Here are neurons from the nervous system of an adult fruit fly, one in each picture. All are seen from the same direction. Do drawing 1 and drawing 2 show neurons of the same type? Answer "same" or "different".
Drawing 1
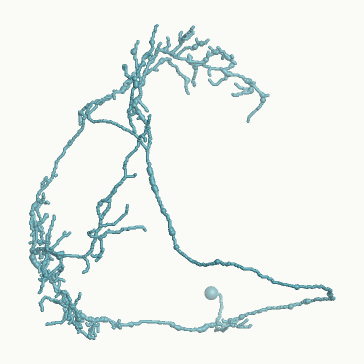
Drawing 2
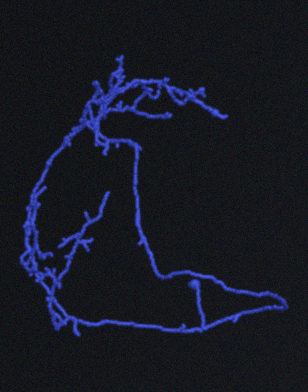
same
